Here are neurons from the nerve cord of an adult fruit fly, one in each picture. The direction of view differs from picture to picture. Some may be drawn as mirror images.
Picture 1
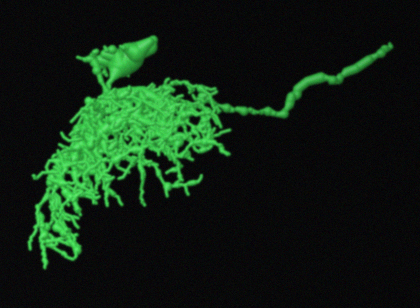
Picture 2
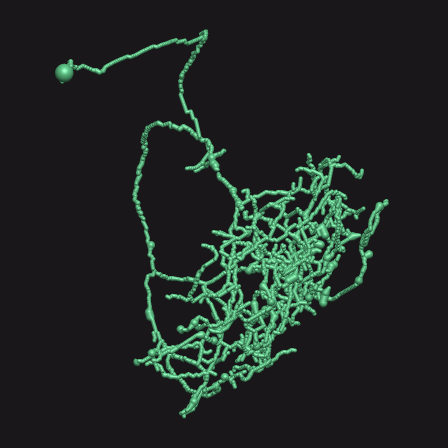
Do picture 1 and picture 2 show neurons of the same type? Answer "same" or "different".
same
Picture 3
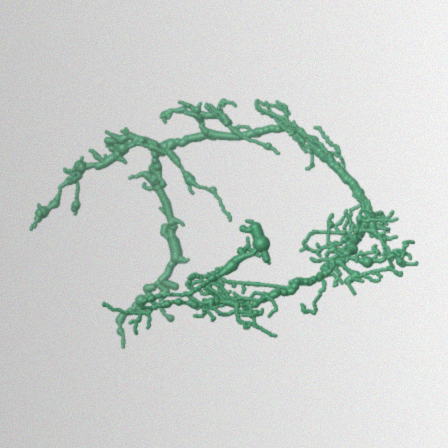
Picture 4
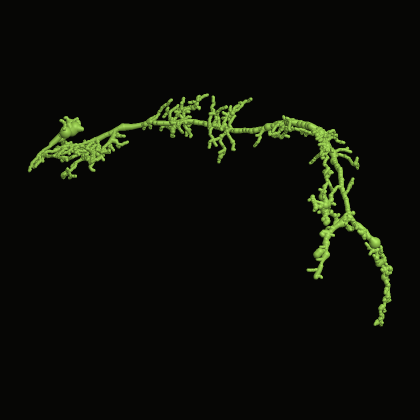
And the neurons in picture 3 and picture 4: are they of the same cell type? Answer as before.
same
